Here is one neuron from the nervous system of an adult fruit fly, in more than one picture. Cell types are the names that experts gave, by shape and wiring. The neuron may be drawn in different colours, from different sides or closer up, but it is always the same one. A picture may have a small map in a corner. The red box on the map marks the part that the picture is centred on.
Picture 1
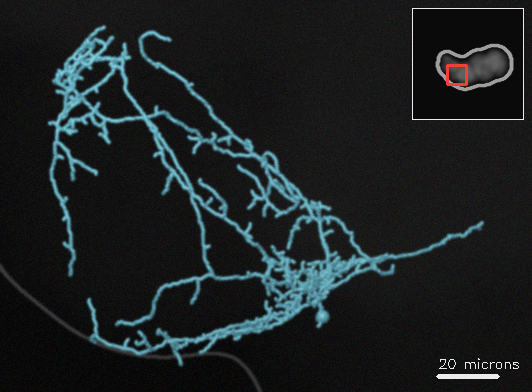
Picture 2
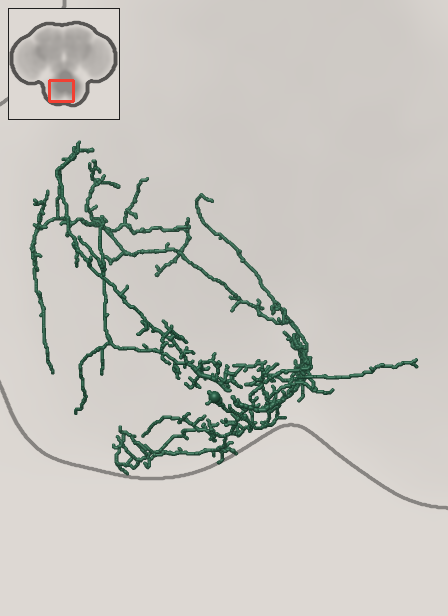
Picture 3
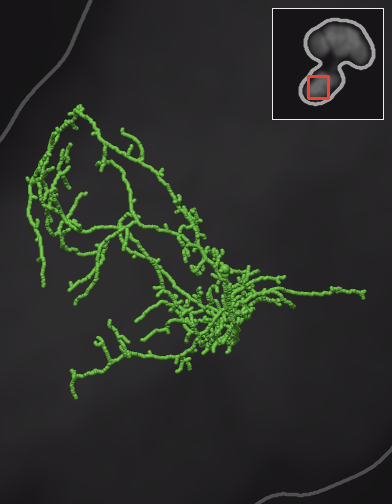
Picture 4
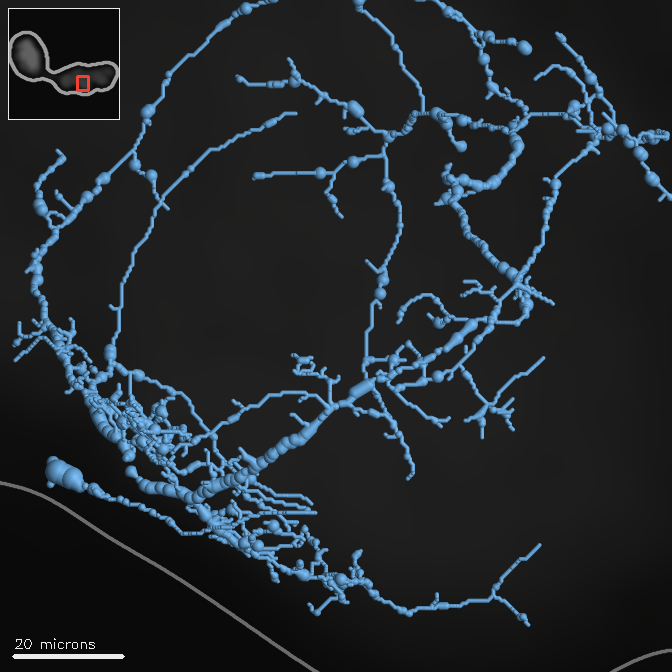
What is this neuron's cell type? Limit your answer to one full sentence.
This neuron is a member of the IN04B100 cell type.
